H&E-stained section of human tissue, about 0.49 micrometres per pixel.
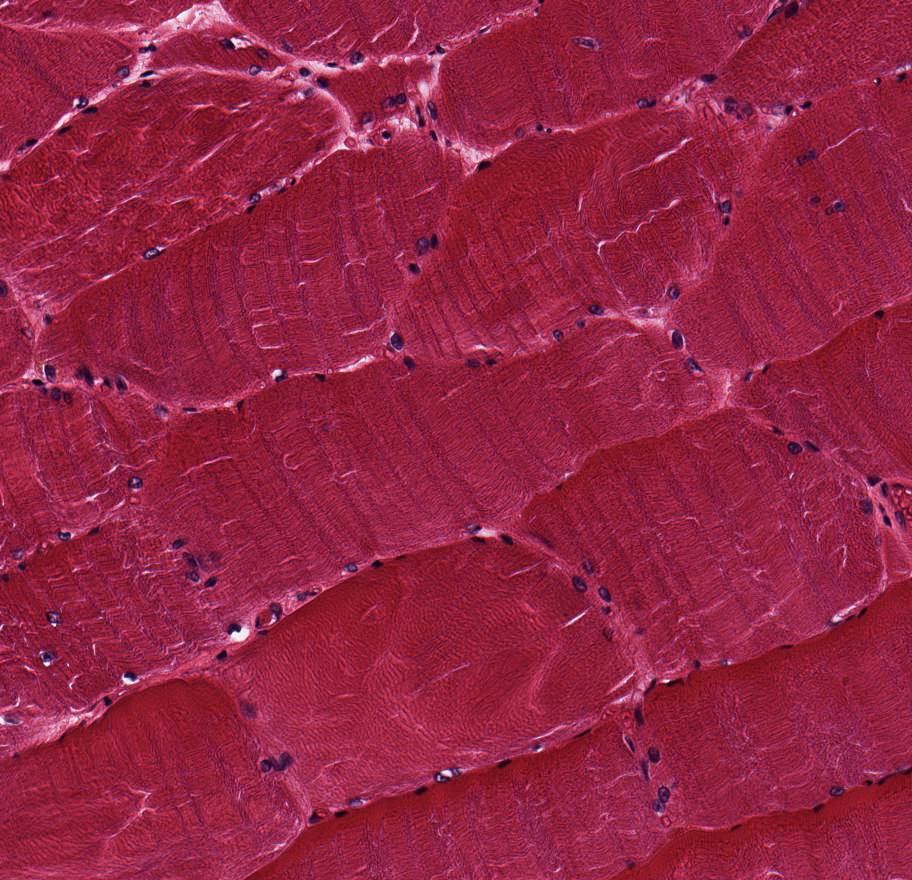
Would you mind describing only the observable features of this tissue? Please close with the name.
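The fibres have fine cross-striations running transversely across their width, and their cytoplasm takes eosin a deep red. Their dark nuclei sit out at the edges, along the fibre borders; they're small, flattened ovals with the long axis lying along those edges. So it's skeletal muscle.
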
